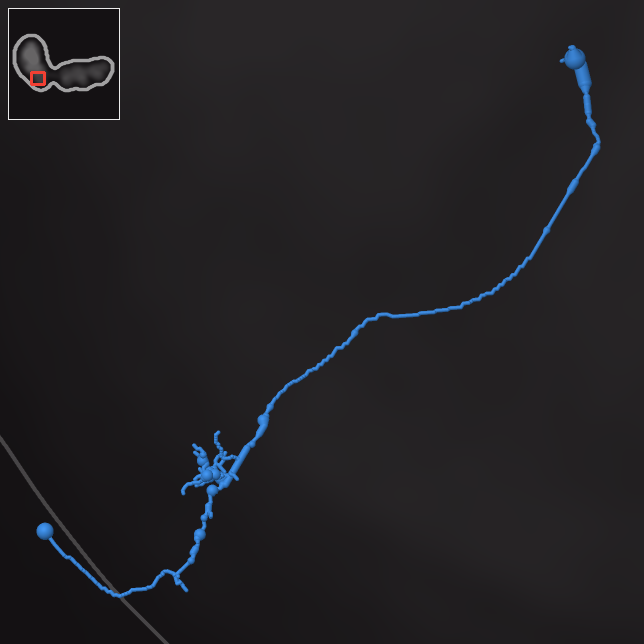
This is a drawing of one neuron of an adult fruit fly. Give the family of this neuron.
Tm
